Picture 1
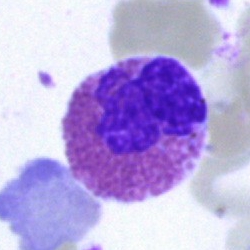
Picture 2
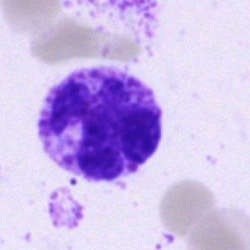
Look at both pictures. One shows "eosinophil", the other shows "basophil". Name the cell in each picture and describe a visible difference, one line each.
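Picture 1: eosinophil. The cytoplasm is abundant, forming a wide band below the nucleus.
Picture 2: basophil. The nucleus fills most of the cell and lies toward its right side.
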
